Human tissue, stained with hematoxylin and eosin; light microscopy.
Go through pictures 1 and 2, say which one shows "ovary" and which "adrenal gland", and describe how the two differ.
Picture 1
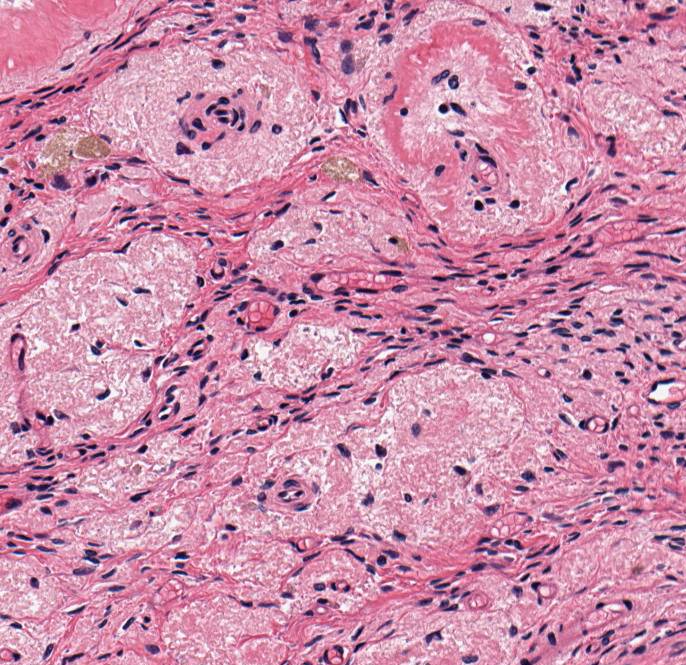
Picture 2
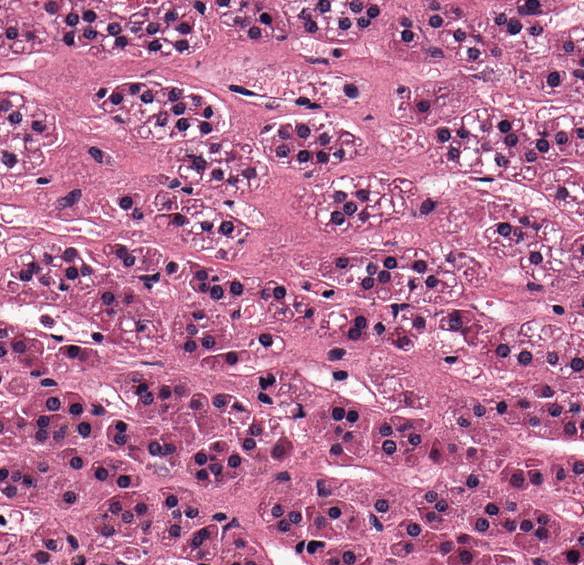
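Let me see: the ovary is picture 1 and the adrenal gland is picture 2. The ovary is made of rounded, pale pink nodules parted by narrow, more cellular bands, where spindle cells with dark, elongated nuclei run around the nodule edges.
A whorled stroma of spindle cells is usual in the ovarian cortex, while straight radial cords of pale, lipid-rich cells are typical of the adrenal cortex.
In the adrenal gland, most cells in the upper half have pale, finely vacuolated, foamy cytoplasm, and lower down they turn more solid and pinker with fewer vacuoles. Its cells sit in solid clusters with no central glandular lumen, separated by narrow, slit-like, thin-walled spaces lined by flat elongated nuclei. I also notice small golden-brown pigment clumps near the top of the ovary.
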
